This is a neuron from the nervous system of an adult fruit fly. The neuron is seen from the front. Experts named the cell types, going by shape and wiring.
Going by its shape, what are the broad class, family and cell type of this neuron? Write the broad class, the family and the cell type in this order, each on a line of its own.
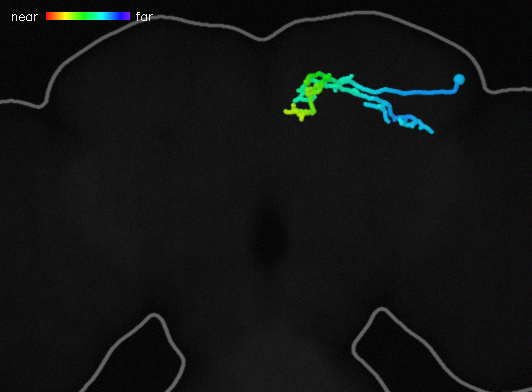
central-brain intrinsic neuron
hemilineage DL2_dorsal
SMP270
